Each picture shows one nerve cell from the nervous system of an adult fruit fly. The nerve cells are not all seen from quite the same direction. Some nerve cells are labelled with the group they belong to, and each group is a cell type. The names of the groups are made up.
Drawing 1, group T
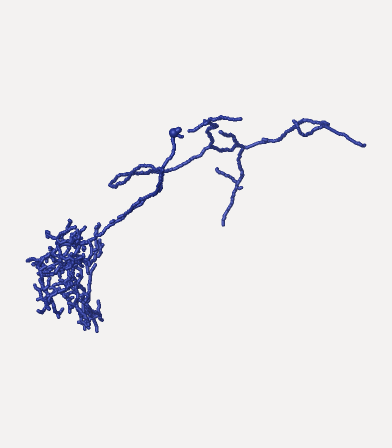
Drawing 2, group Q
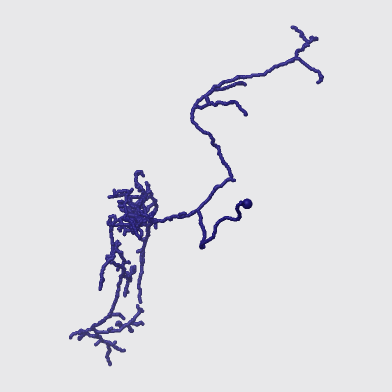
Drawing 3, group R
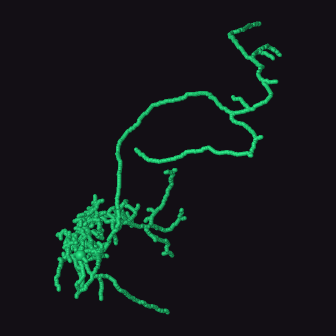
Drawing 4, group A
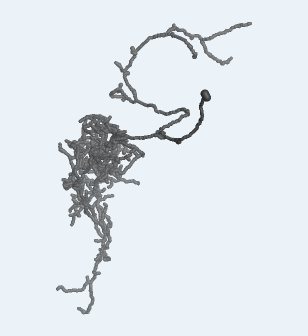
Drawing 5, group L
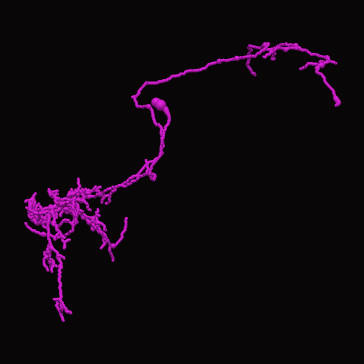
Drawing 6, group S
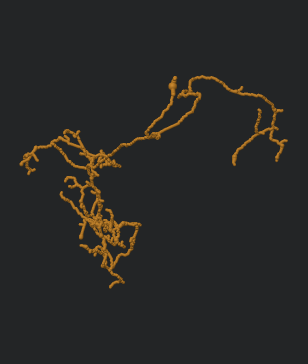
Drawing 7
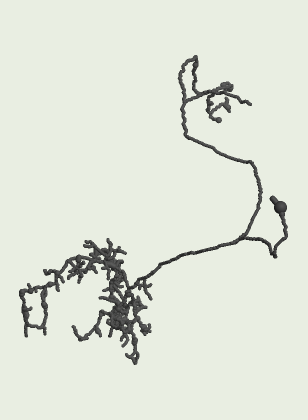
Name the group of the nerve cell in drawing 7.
group S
